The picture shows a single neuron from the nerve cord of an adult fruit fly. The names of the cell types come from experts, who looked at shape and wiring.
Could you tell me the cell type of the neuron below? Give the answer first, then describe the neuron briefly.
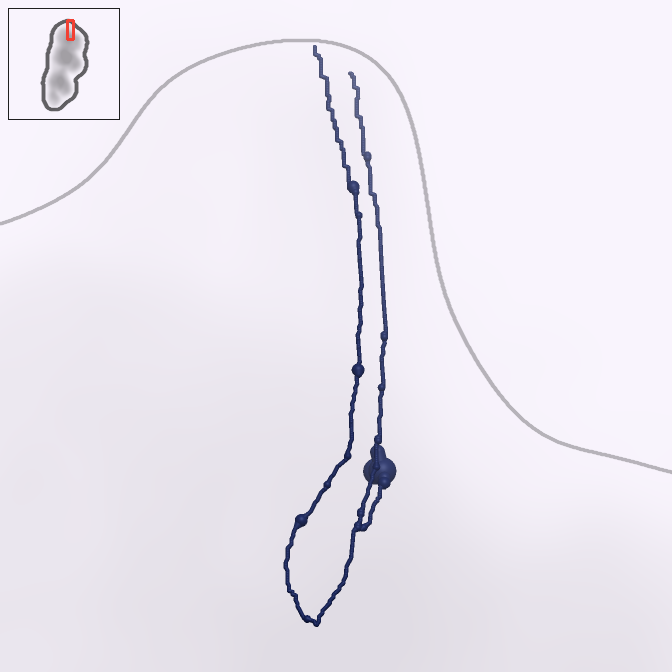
Its cell type is AN01A086. It is an ascending neuron. It has a dozen or fewer branch ends. As drawn here it is more than twice as tall as it is wide.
